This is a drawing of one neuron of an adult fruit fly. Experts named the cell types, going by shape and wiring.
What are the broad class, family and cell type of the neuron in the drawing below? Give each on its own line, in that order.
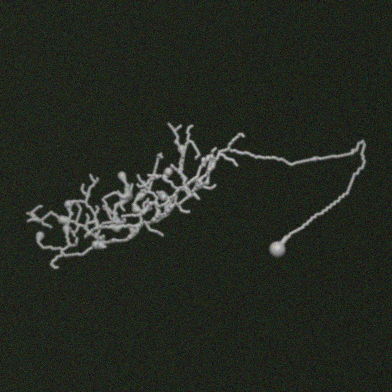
optic-lobe intrinsic neuron
Cm
Cm6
